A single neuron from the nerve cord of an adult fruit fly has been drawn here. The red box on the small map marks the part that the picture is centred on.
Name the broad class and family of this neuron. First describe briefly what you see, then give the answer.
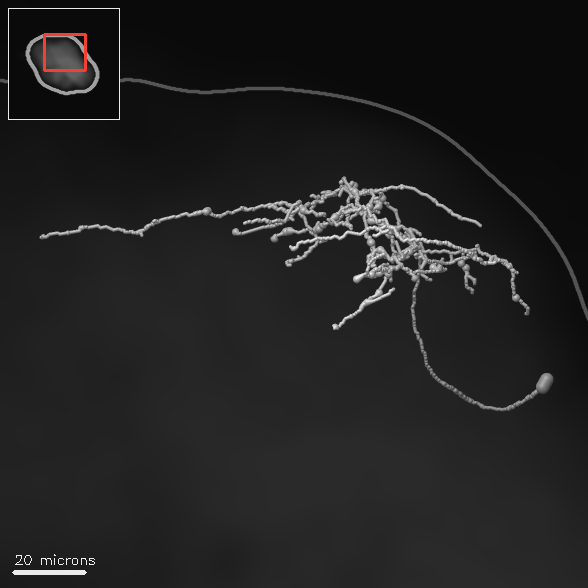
By the scale bar it is about 150 microns wide in this view. Dozens of branch ends can be seen. Its broad class is nerve-cord intrinsic neuron. Its family is hemilineage 03B.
